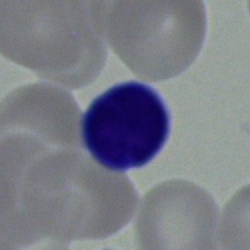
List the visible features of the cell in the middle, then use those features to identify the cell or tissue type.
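Central cell: dark nucleus occupying nearly the entire cell. Chromatin dense, deep blue-purple throughout. No nucleoli visible. No granules visible. Lymphocyte.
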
